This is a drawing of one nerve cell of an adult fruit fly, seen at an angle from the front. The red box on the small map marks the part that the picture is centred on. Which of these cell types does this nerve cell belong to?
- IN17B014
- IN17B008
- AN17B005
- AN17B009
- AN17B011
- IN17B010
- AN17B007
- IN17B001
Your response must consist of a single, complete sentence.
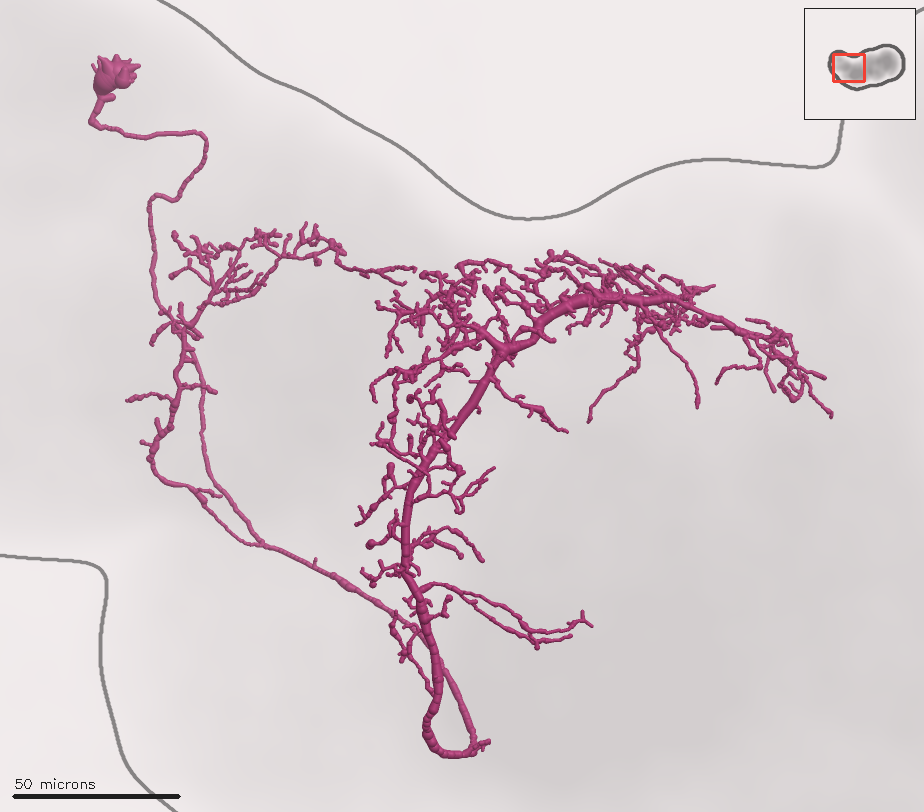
This nerve cell is an instance of the cell type IN17B001.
